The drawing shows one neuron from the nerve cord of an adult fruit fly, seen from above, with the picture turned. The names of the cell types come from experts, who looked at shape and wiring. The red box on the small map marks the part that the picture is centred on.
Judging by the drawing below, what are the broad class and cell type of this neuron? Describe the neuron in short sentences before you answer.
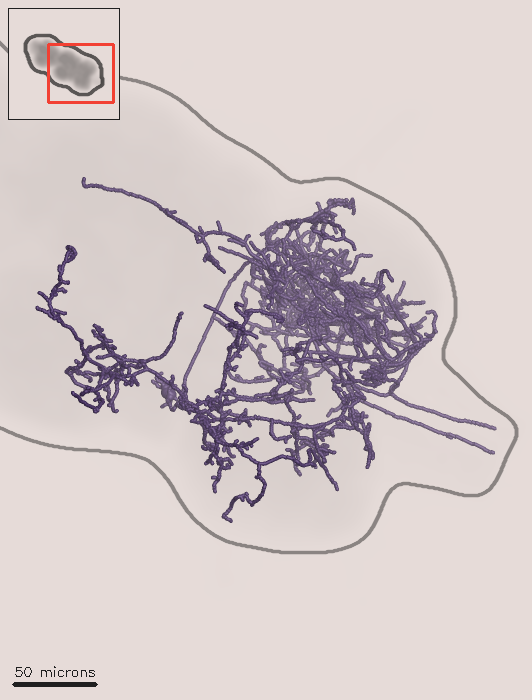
From left to right in the picture it spans about 300 microns. As drawn here it is wider than it is tall. It is an ascending neuron. It is of cell type ANXXX008.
